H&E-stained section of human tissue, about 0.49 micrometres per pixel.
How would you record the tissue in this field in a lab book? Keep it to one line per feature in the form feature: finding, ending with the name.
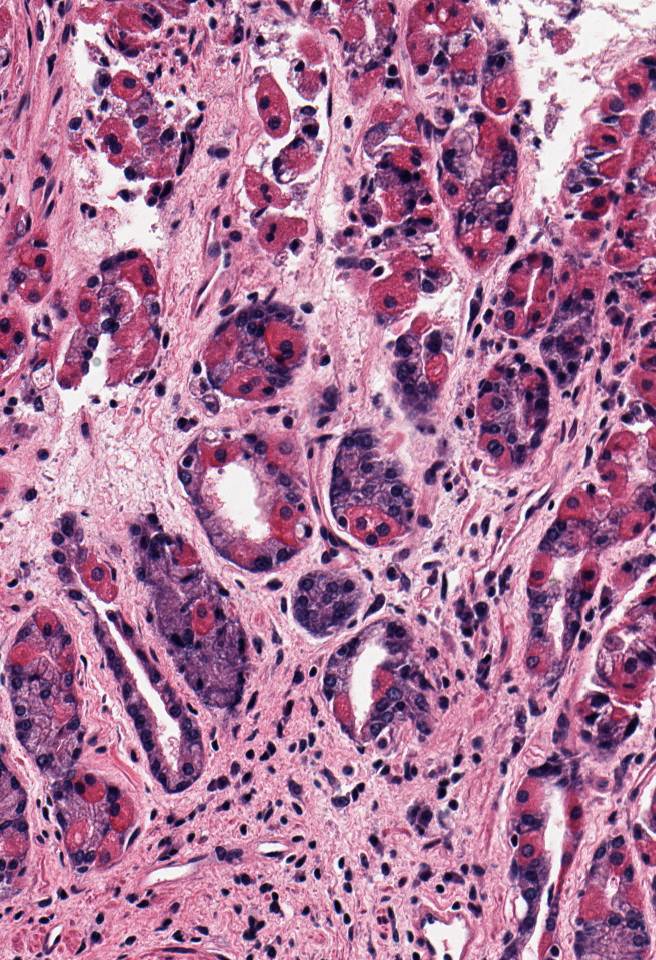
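Cells: many large, bright red eosinophilic cytoplasm, single round dark central nucleus
Other cells: purple, finely granular cytoplasm, intermixed with red cells in same glands
Lumens: mostly small or slit-like; few open, e.g. one rounded white lumen just left of centre
Stroma: fibrillary pink collagen, scattered spindle-shaped and small dark round nuclei
Name: stomach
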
